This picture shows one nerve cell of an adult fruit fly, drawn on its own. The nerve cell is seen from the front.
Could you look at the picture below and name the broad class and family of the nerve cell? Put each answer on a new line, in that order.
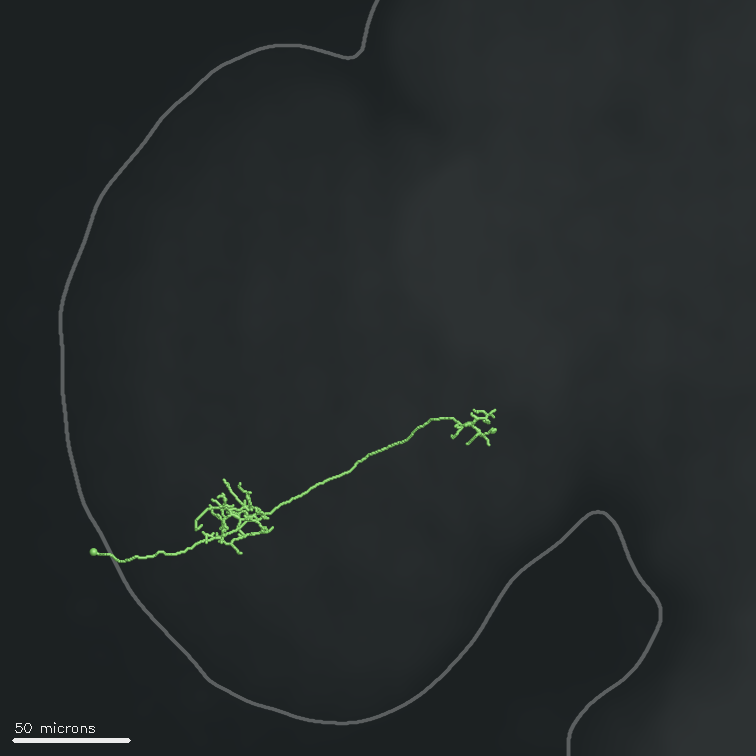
optic-lobe intrinsic neuron
Tm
